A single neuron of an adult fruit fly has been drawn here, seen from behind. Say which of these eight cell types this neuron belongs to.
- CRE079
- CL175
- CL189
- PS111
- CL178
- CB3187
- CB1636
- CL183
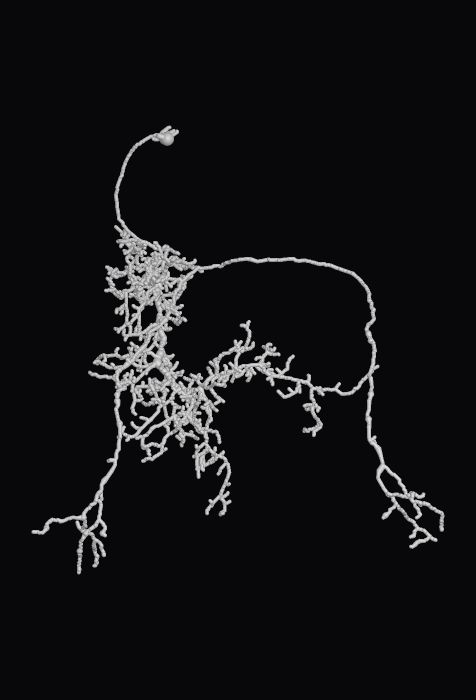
PS111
